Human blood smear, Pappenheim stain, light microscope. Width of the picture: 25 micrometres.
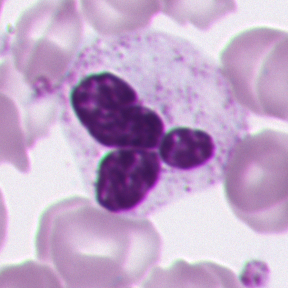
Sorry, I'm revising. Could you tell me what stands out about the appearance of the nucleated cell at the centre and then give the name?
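Visible features: the cell outline is roughly round, with a faint edge. Of the nuclear lobes, the smallest sits to the right of the others. No nucleoli are visible in any lobe. Fine pinkish-violet granules are sparsely scattered through the cytoplasm. Answer: segmented neutrophil.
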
